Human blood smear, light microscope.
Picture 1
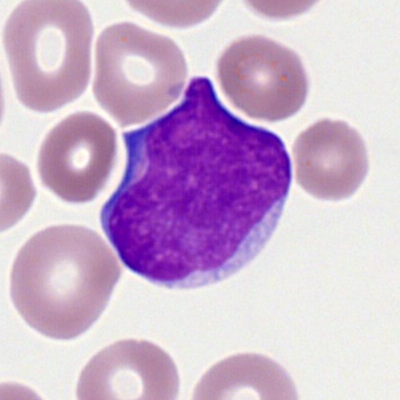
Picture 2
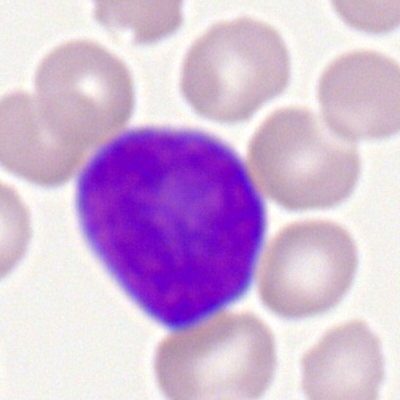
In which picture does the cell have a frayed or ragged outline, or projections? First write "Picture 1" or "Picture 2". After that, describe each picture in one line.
Picture 1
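What picture 1 shows: A single small knob-like projection points upward from the top of the cell.
What picture 2 shows: The cell outline is smooth and rounded, with a few blunt angles.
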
